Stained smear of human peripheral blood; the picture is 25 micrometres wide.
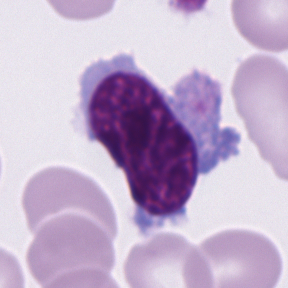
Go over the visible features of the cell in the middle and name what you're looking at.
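What you've got there is a nucleus shaped like an elongated oval, about 13 by 8 micrometres, lying diagonally from upper left to lower right. Its chromatin is dark purple, crossed by a fine network of paler streaks. The cytoplasm is pale blue-grey, and most of it sits to the right of the nucleus. That's a typical lymphocyte.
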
